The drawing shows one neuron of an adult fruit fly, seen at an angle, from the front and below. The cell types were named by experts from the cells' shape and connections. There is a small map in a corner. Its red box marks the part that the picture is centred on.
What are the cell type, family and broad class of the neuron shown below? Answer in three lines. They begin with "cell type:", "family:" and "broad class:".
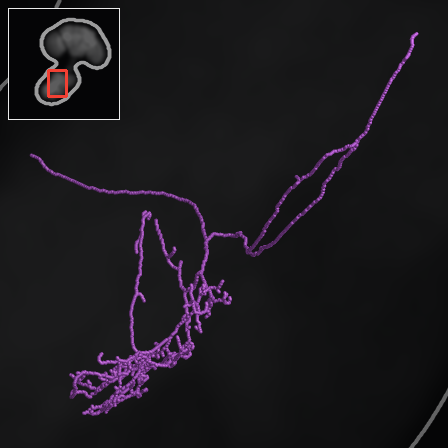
cell type: IN23B089
family: hemilineage 23B
broad class: nerve-cord intrinsic neuron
